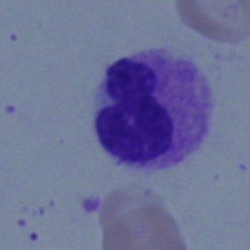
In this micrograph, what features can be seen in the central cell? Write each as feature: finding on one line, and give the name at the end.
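Outline: roughly round, smooth edge
Nucleus: toward the left, most cytoplasm on the right
Nucleolus: none distinct
Cytoplasm: fine, faint granularity throughout
Name: band neutrophil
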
